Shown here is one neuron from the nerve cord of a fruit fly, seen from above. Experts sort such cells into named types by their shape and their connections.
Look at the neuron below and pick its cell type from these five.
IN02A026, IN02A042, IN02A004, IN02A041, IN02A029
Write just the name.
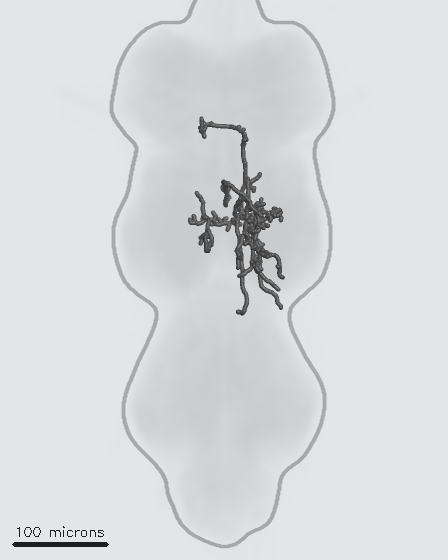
IN02A026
